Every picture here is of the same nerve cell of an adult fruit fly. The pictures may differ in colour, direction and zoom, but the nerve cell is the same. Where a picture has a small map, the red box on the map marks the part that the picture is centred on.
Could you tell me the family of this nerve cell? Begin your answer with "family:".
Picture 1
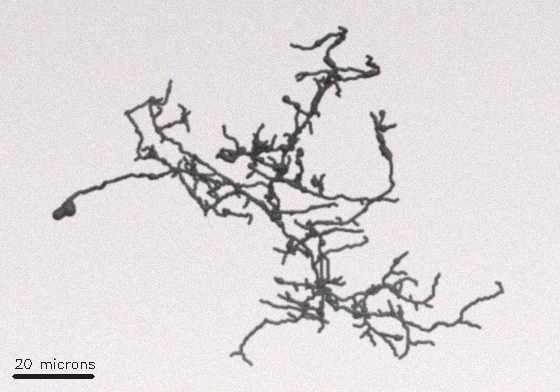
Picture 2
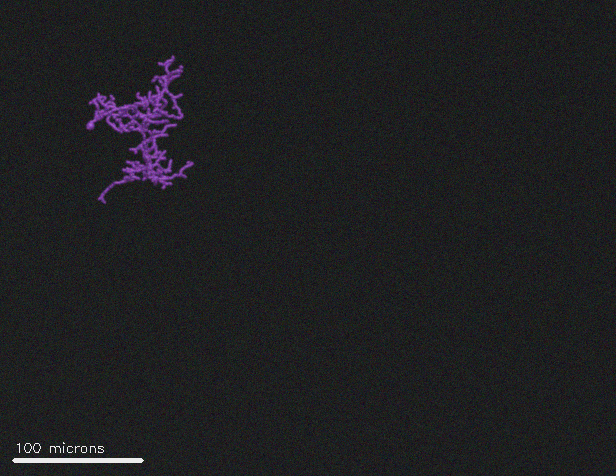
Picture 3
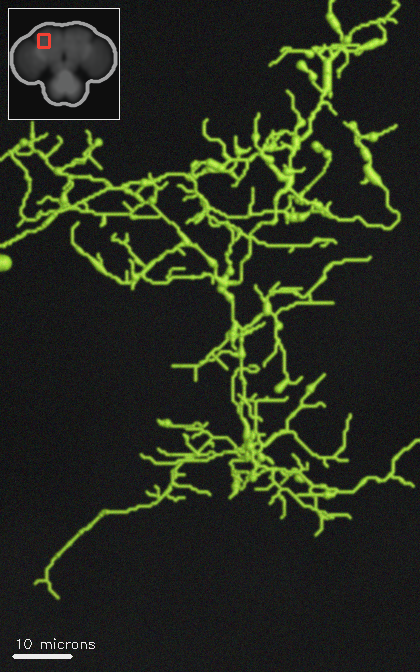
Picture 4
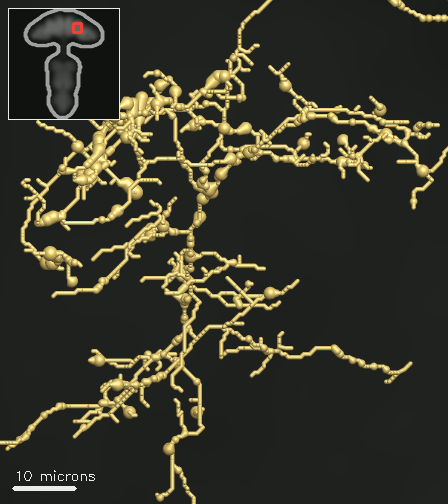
family: hemilineage SLPad1_anterior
